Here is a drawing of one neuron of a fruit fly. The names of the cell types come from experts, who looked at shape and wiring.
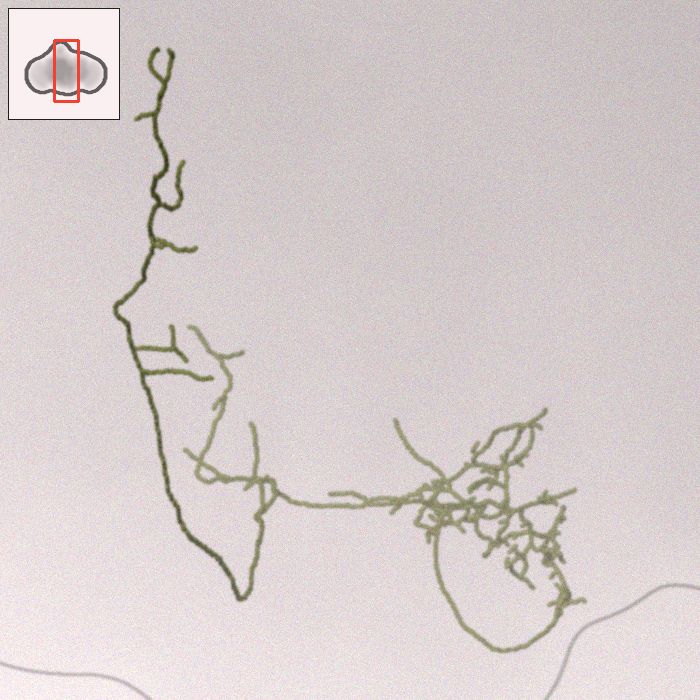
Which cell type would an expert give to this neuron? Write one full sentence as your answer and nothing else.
By cell type, this neuron is classified as DNge091.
